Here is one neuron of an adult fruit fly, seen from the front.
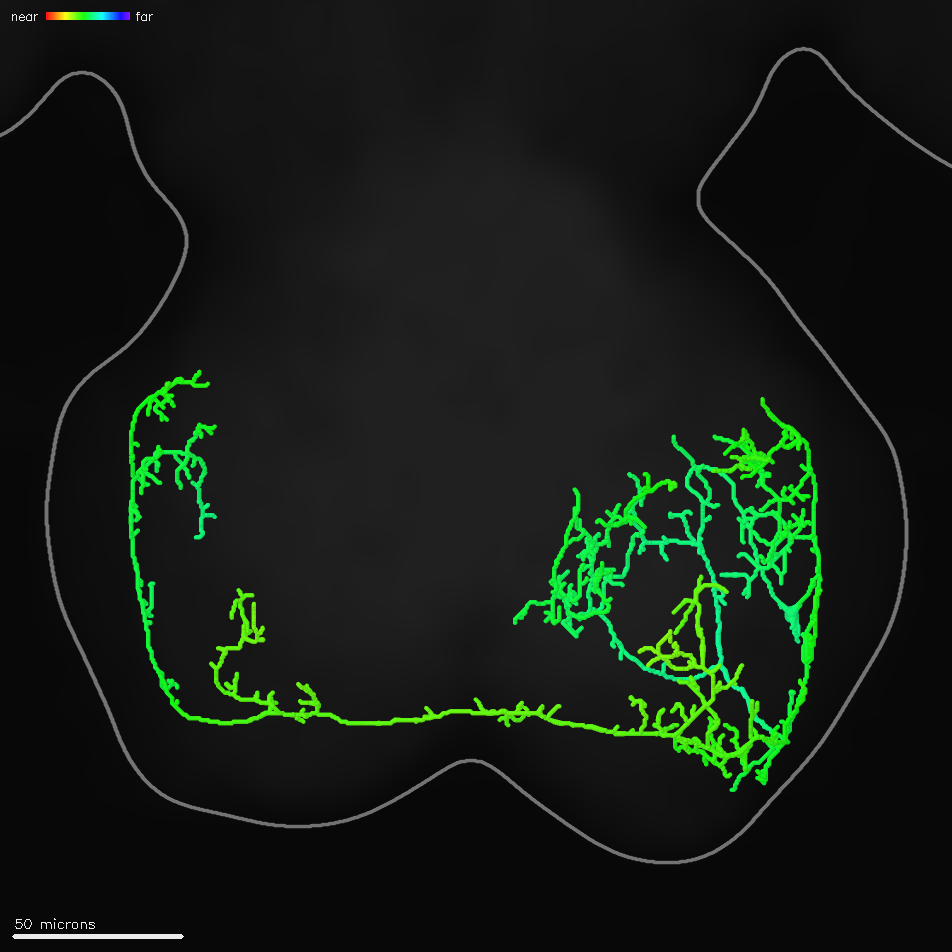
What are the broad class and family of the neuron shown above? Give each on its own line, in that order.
nerve-cord intrinsic neuron
hemilineage 19A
